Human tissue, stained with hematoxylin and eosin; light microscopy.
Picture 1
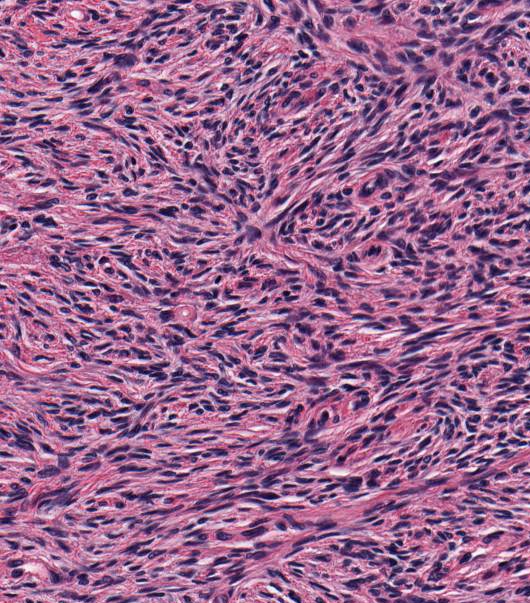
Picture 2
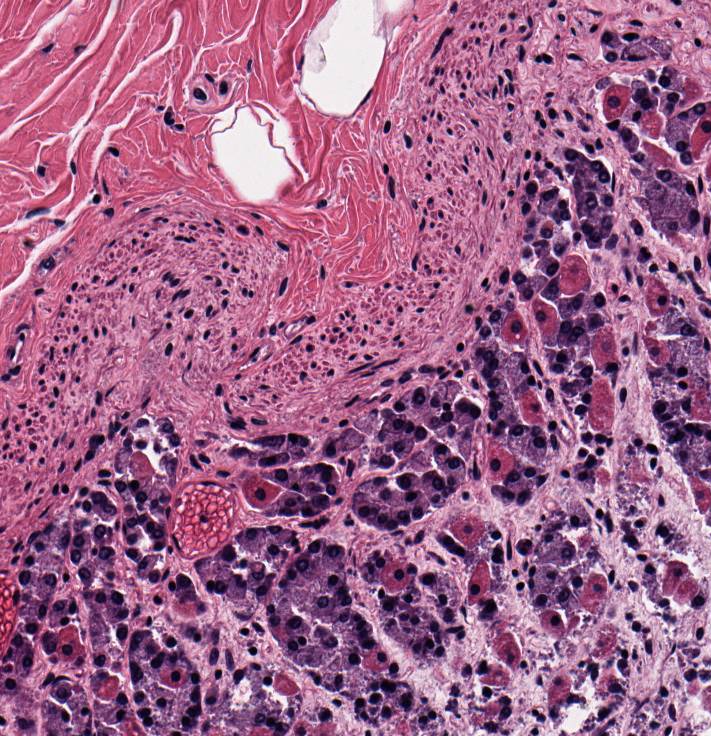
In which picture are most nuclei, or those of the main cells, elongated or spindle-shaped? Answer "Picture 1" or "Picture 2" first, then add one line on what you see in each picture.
Picture 1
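What picture 1 shows: The nuclei are elongated and darkly stained.
What picture 2 shows: The nuclei of the cells in the cellular area are round, dark and fairly uniform in size.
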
